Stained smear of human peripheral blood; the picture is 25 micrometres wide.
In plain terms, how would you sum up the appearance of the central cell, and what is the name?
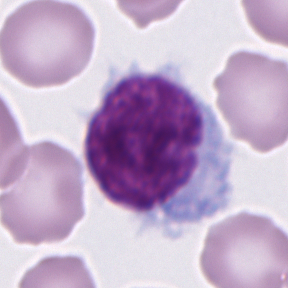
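The nucleus measures about 12 by 10 micrometres and is round to slightly oval, with no indentation. Its chromatin is dense and coarsely mottled, staining deep purple. The cytoplasm is pale blue, and fine hair-like projections fringe the cell edge, most plainly at the lower right. This is a hairy cell.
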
